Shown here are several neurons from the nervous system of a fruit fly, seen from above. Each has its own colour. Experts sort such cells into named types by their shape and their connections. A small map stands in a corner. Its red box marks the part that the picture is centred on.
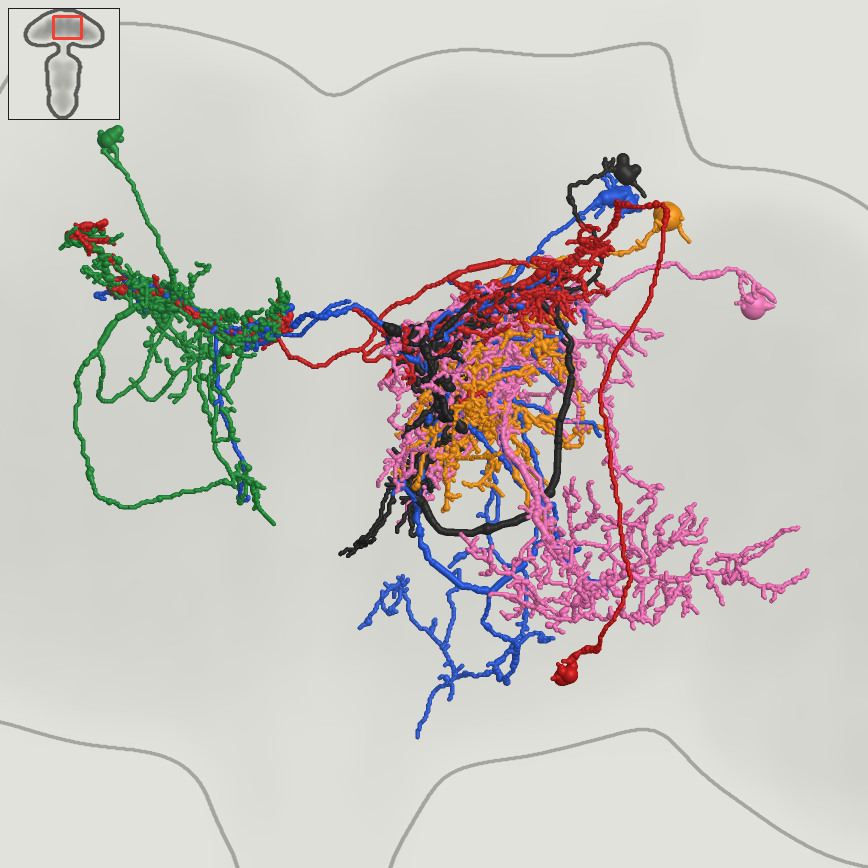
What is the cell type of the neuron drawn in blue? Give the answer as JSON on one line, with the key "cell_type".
{"cell_type": "VES027"}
